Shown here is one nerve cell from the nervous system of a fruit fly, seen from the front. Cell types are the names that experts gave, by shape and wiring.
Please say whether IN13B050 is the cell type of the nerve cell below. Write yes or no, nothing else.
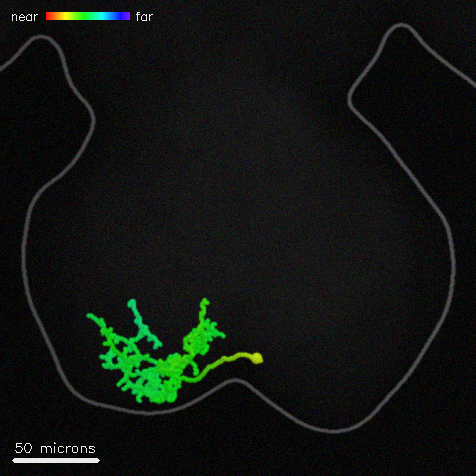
no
